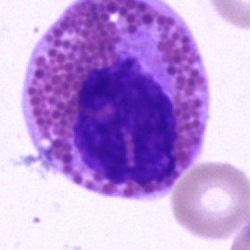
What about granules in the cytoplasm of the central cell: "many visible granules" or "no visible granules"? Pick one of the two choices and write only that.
Many visible granules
